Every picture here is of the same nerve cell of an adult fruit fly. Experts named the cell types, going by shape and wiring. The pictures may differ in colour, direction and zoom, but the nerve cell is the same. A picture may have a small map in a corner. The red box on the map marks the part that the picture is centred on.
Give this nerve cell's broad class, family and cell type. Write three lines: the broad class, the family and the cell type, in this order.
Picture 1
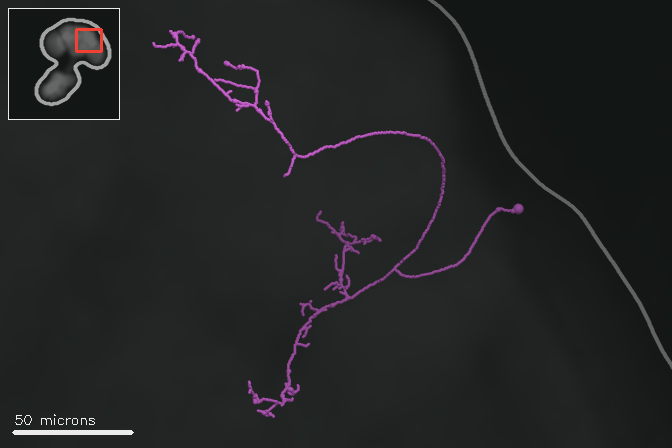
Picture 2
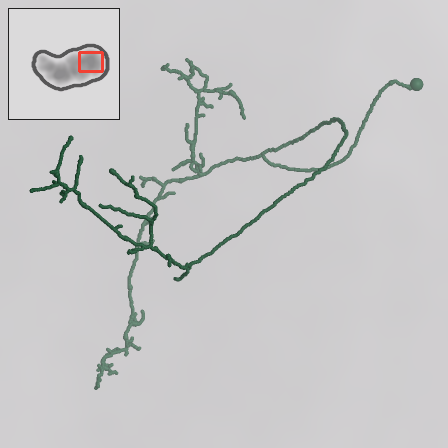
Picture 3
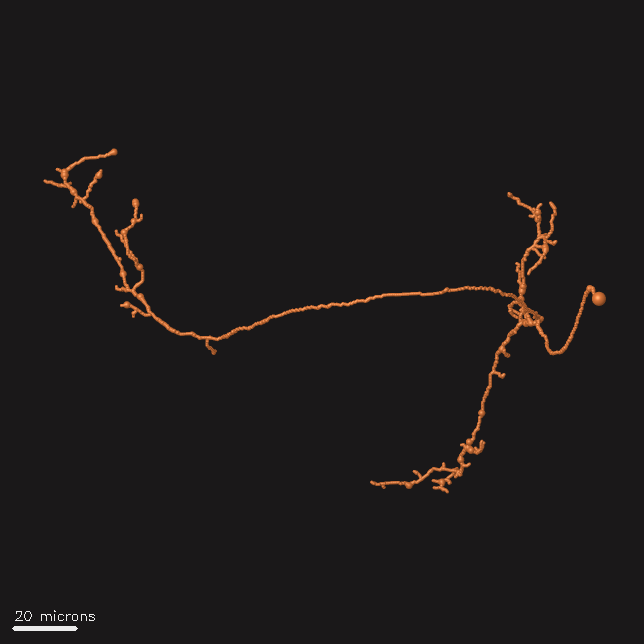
central-brain intrinsic neuron
hemilineage SLPa&l1_lateral
PLP042_b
